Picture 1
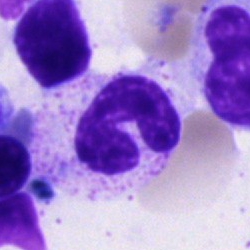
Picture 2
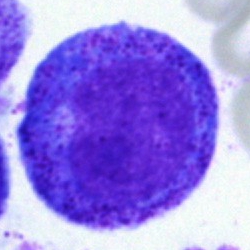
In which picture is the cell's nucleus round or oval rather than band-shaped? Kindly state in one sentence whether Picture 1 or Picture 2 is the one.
In picture 2 the nucleus of the cell is a compact round or oval mass, not a band.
